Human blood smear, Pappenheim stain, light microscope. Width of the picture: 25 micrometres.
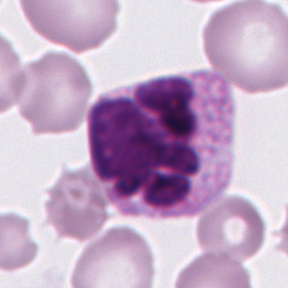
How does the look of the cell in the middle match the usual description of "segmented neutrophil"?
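Segmented neutrophil: what goes with the name is the nucleus split into several distinct lobes.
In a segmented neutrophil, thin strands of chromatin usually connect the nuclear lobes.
The nucleus lies toward the left of the cell, measures about 11 micrometres across and fills about 60% of the cell's area. Its chromatin is dark purple and coarsely clumped. The cytoplasm is pale pinkish-lilac rather than blue and is filled with fine pink-violet granules.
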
